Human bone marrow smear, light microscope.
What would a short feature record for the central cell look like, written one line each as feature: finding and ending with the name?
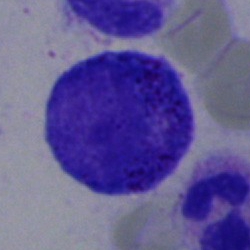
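Outline: round
Staining: deep blue-violet almost throughout
Granules: dark reddish-purple, gathered mainly along the right side
Left part: largely free of granules
Name: promyelocyte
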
